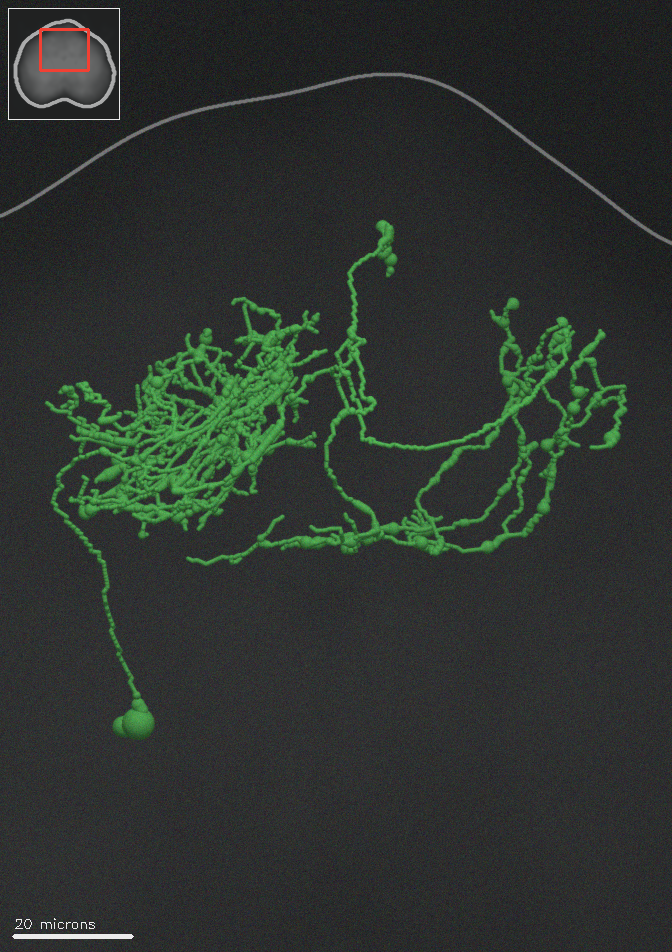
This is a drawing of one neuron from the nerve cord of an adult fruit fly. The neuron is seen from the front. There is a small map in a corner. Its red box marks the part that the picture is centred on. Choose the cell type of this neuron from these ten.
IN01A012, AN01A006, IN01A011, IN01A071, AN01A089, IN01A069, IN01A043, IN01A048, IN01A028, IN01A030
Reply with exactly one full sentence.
In the scheme of cell types, this neuron is IN01A043.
